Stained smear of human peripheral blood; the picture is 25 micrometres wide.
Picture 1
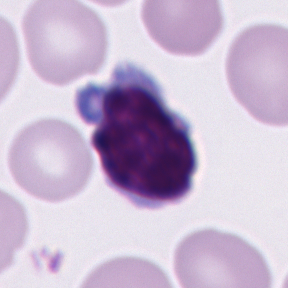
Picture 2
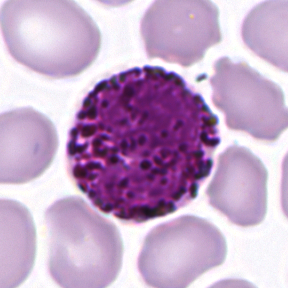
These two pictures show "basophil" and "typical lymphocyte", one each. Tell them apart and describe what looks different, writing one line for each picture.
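Picture 1 – typical lymphocyte. No granules are visible in the cytoplasm.
Picture 2 – basophil. Coarse dark purple-black granules cover the whole cell.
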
